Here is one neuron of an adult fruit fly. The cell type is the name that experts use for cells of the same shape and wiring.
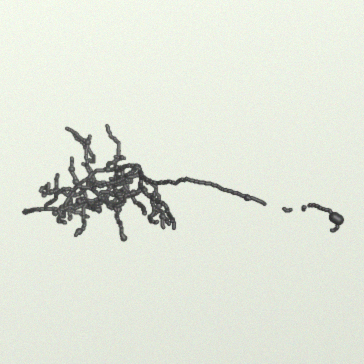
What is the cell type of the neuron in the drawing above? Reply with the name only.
CRE056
